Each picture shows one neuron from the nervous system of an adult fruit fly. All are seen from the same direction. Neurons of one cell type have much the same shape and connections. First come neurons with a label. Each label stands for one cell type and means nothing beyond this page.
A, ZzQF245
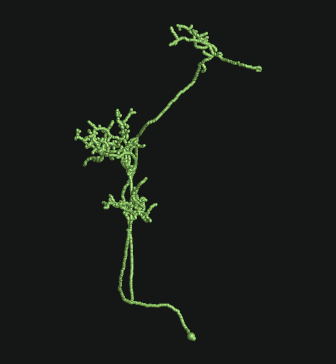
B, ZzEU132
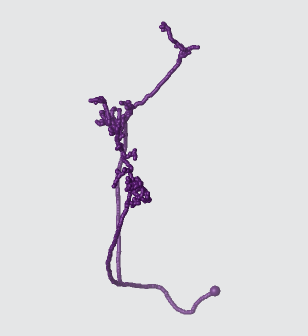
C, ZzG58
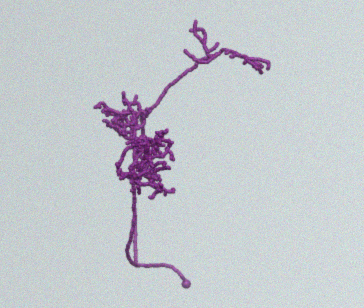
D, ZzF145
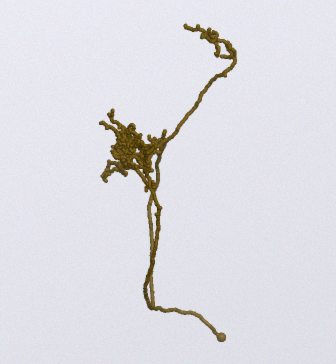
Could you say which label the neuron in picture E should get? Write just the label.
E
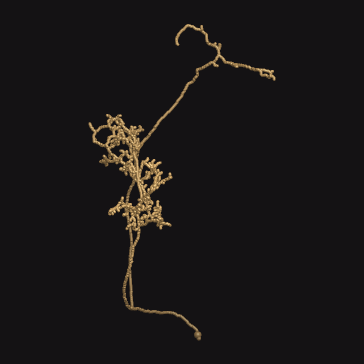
ZzG58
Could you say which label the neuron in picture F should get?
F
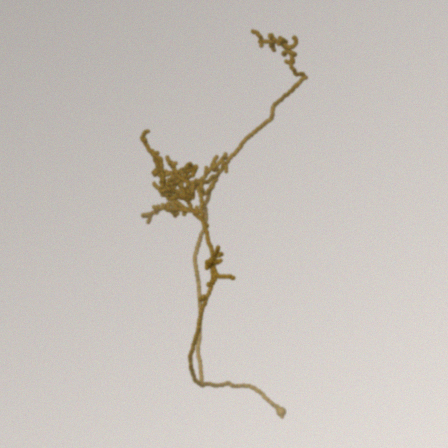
ZzF145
